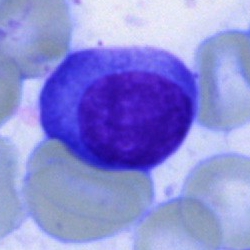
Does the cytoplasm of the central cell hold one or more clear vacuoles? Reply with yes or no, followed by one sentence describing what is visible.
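No. The cytoplasm contains no vacuoles.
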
